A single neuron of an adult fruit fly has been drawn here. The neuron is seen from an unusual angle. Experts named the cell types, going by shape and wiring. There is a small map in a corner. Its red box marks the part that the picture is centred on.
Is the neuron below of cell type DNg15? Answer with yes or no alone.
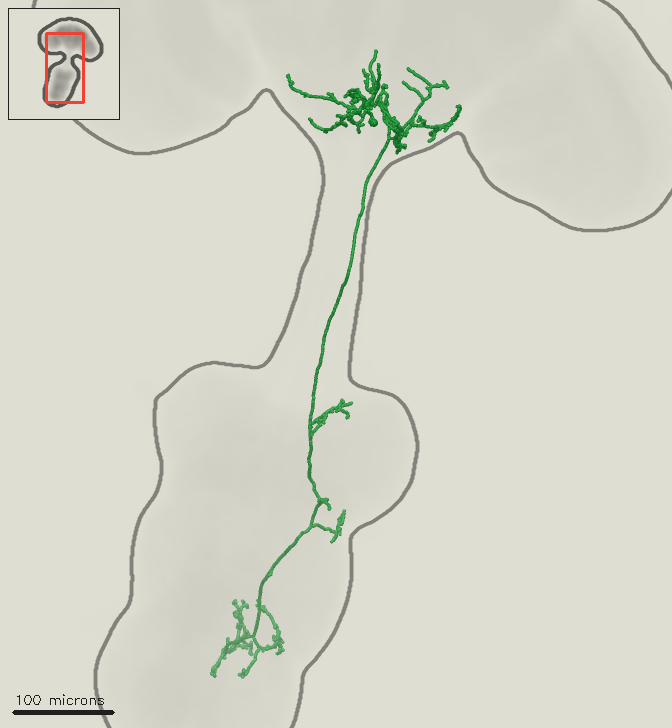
no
